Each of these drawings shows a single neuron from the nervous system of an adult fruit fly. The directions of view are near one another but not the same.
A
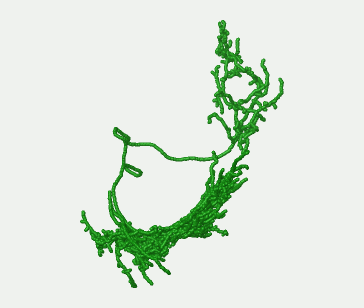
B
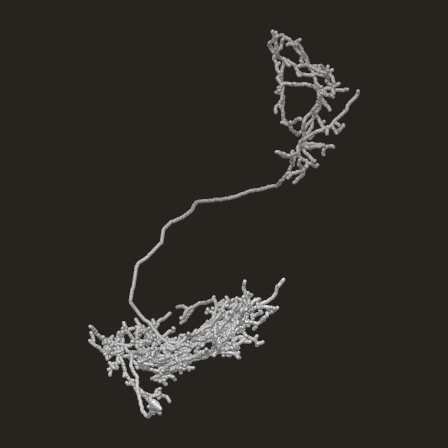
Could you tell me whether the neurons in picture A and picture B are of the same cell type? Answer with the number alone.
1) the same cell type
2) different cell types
1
